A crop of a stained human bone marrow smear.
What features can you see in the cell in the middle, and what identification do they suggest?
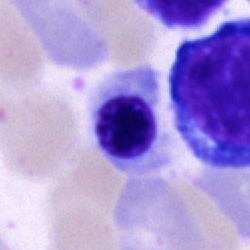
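Notice how dark purple the chromatin is, and how coarsely it clumps. You won't find any nucleoli in this nucleus. Now look at the cytoplasm: it is a pale greyish-blue, with no visible granules. This cell is an erythroblast.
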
